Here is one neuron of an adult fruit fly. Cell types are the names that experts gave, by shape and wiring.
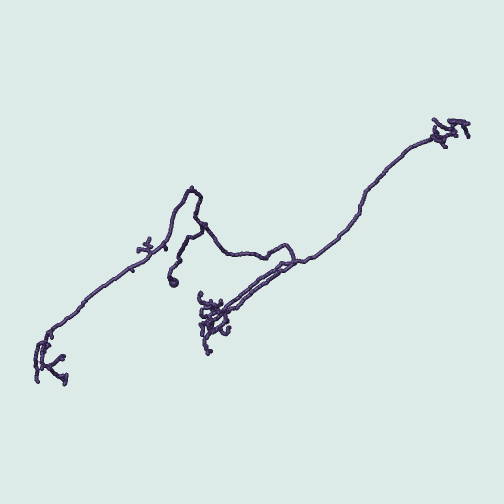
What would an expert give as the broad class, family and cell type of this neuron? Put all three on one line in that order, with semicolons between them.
central-brain intrinsic neuron; class DAN; PAM11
